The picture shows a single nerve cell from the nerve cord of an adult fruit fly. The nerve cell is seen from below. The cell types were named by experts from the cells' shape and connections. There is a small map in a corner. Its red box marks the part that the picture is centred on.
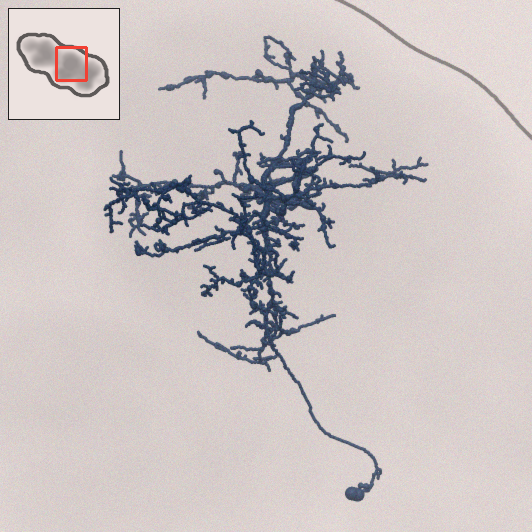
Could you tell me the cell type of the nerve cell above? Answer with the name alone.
IN13B022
